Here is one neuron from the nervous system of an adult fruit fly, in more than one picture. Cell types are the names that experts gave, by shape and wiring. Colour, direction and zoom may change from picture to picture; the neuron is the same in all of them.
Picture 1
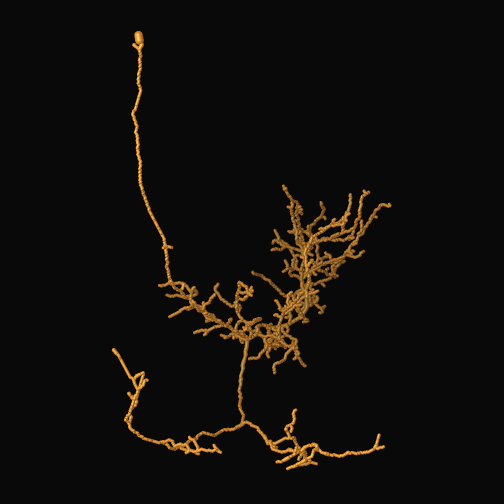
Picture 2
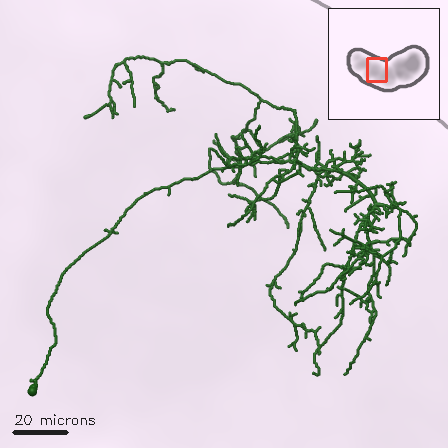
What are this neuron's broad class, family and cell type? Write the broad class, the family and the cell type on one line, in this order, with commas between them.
nerve-cord intrinsic neuron, hemilineage 06B, IN06B077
